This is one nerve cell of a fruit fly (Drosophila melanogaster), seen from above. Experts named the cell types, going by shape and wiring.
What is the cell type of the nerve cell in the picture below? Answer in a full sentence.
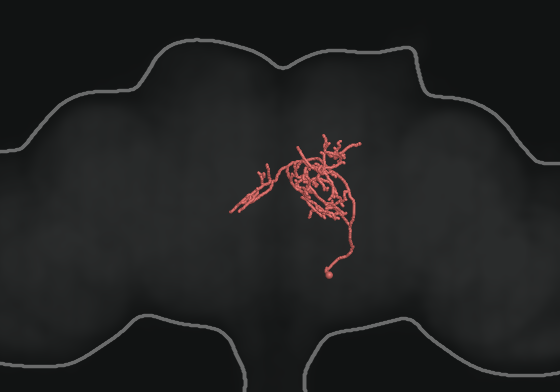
The cell type is SMP517.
